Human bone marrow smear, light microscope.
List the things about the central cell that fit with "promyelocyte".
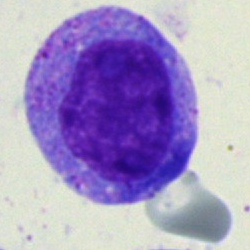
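The central cell is a promyelocyte. Its outline is round to slightly oval, with a smooth edge from which no projections stand out. Fine reddish-purple granules lie scattered through the cytoplasm. The image is slightly blurred, so fine detail appears soft.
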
